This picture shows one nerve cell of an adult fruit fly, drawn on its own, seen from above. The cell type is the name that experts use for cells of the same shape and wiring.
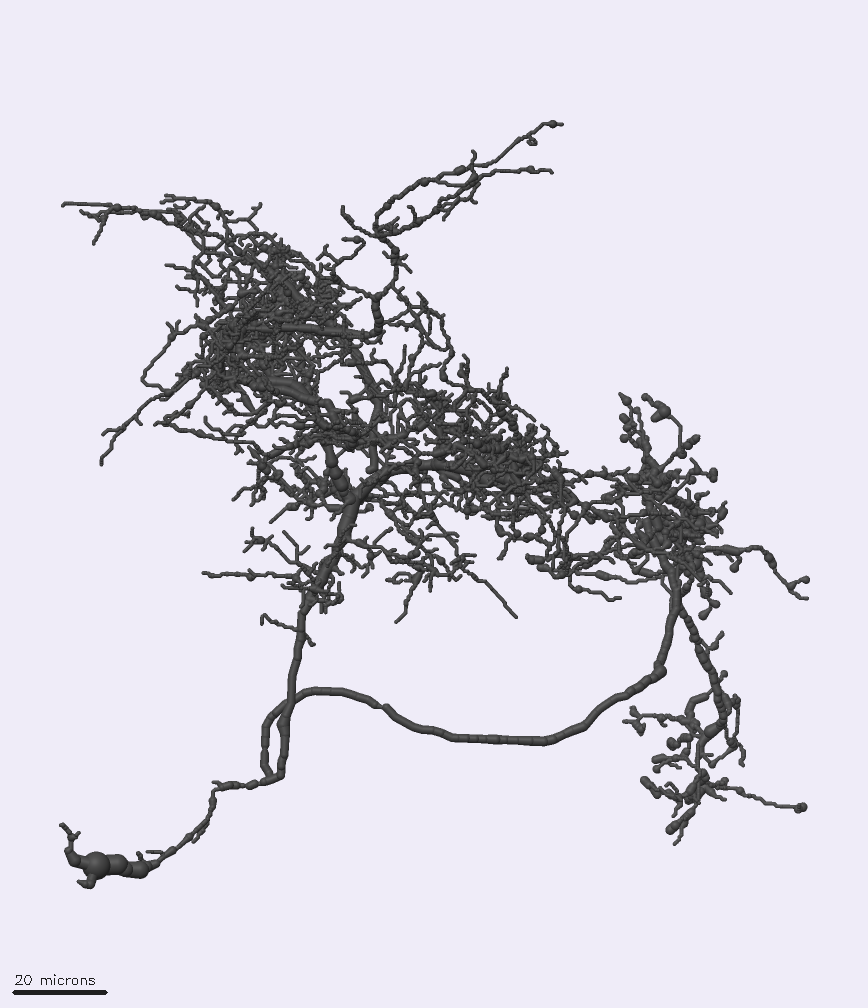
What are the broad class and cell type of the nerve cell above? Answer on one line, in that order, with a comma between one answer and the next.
central-brain intrinsic neuron, AVLP710m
